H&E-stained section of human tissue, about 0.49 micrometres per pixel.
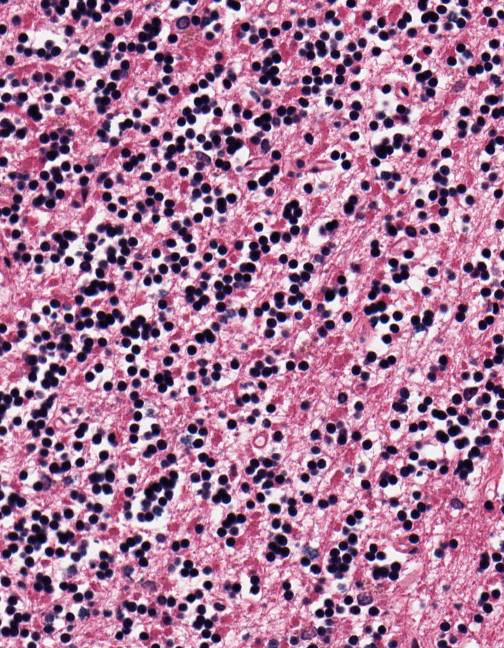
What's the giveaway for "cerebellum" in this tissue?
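It's cerebellum, sure. The whole field is packed at high density with small round cells, the dominant nuclei small, round and uniformly dark purple-black, with a fine pink fibrillary meshwork between the cell groups. A few larger, paler bluish-grey nuclei sit among the dark ones. What's missing is any layering or organised unit.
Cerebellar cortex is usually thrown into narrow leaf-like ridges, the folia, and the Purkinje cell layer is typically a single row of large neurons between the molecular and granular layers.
Neither shows up here.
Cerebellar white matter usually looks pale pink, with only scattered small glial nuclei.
Nothing that sparse appears in this crowded field.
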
